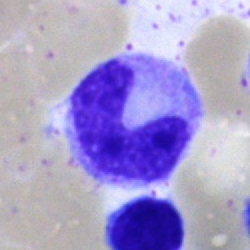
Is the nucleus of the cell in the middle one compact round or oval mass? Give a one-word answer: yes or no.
No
